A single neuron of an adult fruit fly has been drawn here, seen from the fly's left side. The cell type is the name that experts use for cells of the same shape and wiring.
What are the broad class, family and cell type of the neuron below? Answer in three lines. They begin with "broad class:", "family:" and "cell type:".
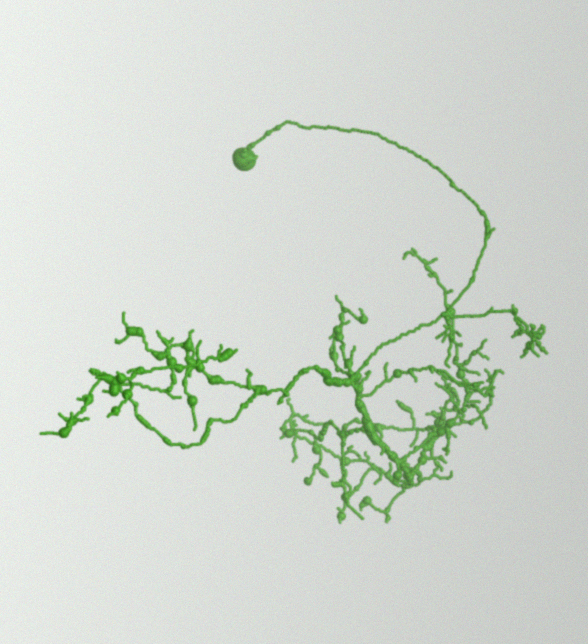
broad class: central-brain intrinsic neuron
family: hemilineage SLPad1_posterior
cell type: LHPD2a6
